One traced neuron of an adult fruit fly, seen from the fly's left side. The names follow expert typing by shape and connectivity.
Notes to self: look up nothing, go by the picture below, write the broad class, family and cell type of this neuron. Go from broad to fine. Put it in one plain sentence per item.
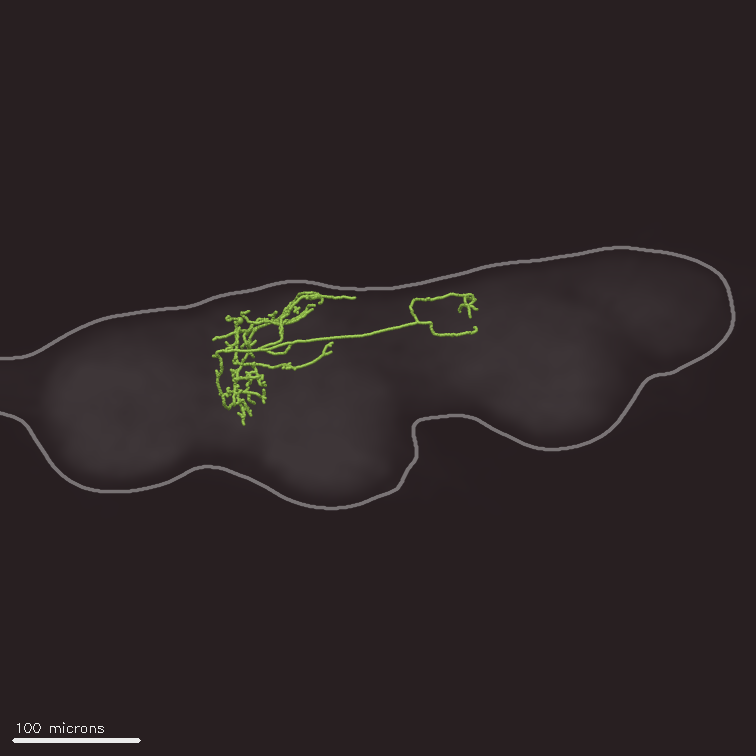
A nerve-cord intrinsic neuron of hemilineage 17A, type IN17A116.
